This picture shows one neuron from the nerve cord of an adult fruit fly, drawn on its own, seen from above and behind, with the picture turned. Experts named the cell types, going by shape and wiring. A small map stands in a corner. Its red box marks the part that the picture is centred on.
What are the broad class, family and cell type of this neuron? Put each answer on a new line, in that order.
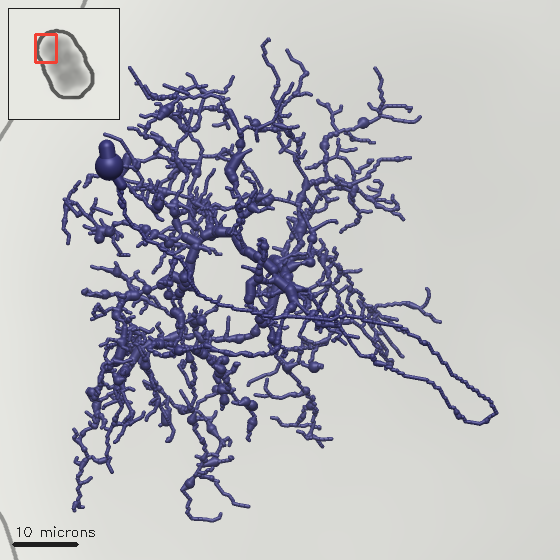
nerve-cord intrinsic neuron
hemilineage 03A
IN03A031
